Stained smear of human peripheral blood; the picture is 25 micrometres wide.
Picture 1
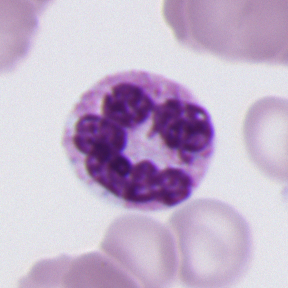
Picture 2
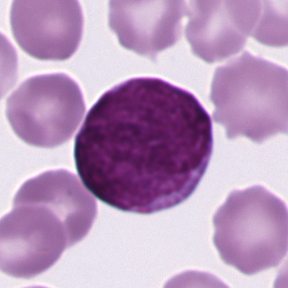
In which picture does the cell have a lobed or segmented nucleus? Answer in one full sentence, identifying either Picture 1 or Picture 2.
What is divided into lobes is the nucleus of the cell in Picture 1.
